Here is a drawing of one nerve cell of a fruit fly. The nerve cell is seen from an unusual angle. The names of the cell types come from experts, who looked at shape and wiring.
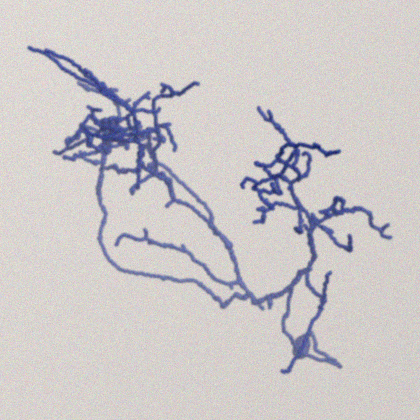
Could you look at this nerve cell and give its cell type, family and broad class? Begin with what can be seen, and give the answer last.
Dozens of branch ends can be seen. In this view it is about as wide as it is tall. It is of cell type PS333. The family is hemilineage LB19. This is a central-brain intrinsic neuron.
